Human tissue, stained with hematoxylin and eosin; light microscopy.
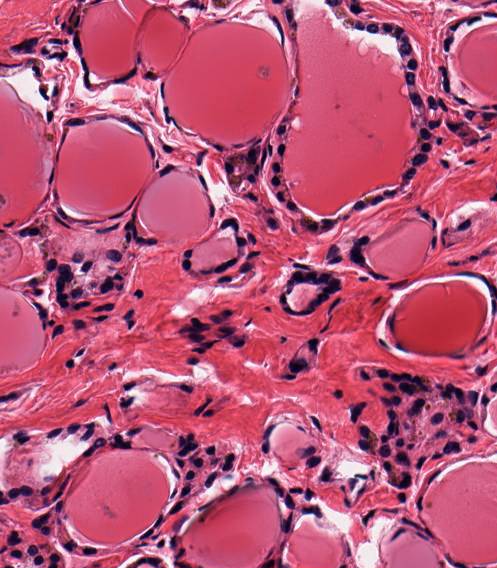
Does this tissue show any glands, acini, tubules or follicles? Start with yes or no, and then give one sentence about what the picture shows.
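Yes. The field is made up of rounded closed follicles of widely varying size, separated by bands of stroma.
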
